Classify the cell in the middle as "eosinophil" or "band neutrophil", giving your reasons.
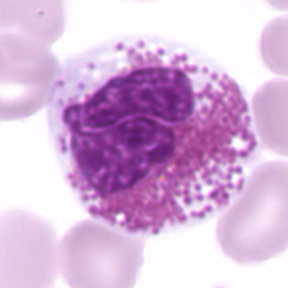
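This is an eosinophil, I think. The cytoplasm, I notice, is packed with many round, pinkish-red granules of similar size.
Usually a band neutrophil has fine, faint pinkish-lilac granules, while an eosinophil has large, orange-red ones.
These pinkish-red granules crowd the cytoplasm instead of sitting fine and faint. Otherwise, the nucleus lies toward the left with dark purple, coarsely clumped chromatin, and the granules are densest to its right and below it.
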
